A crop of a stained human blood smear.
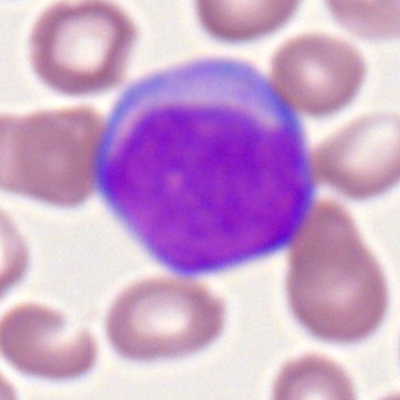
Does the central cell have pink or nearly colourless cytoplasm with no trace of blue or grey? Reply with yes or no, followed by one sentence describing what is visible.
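No. The cytoplasm is blue.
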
